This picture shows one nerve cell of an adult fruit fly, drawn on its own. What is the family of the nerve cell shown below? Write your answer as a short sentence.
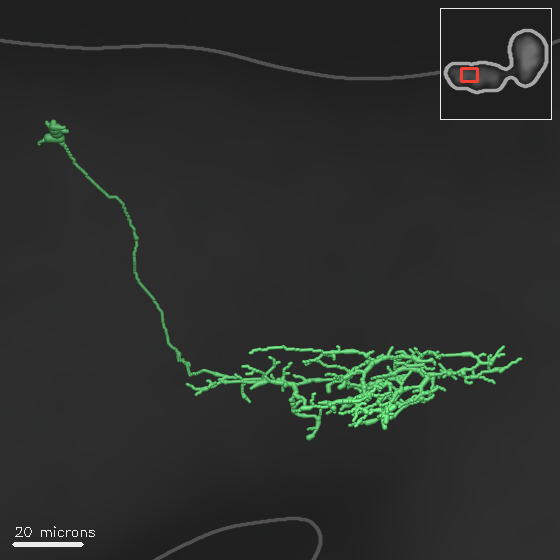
The family is hemilineage 09A.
